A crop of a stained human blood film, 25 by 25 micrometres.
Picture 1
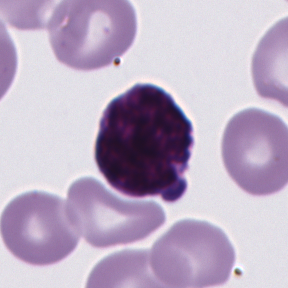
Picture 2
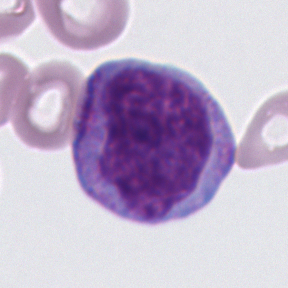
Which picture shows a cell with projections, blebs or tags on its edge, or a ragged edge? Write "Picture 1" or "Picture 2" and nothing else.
Picture 1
